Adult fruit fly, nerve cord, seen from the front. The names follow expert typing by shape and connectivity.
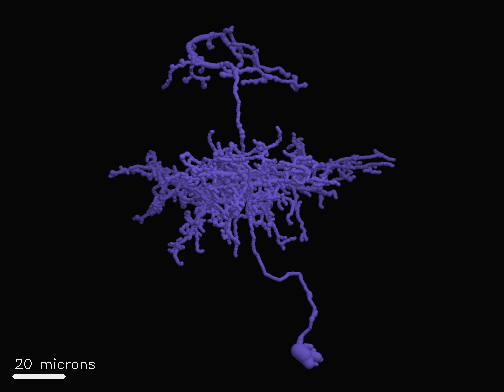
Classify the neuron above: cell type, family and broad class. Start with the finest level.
IN12B015; hemilineage 12B; nerve-cord intrinsic neuron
